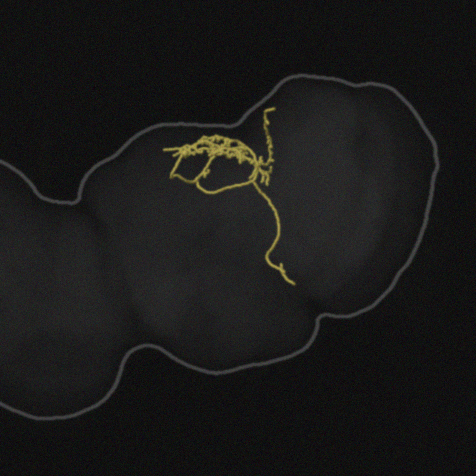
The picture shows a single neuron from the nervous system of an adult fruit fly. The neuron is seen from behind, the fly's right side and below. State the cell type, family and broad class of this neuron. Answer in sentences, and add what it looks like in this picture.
The cell type is SMP700m. Its family is hemilineage SMPpv1. It is a central-brain intrinsic neuron. In this view it is taller than it is wide.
